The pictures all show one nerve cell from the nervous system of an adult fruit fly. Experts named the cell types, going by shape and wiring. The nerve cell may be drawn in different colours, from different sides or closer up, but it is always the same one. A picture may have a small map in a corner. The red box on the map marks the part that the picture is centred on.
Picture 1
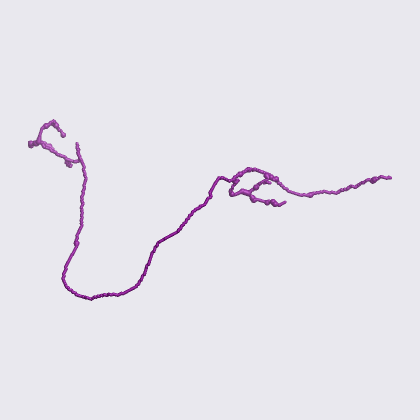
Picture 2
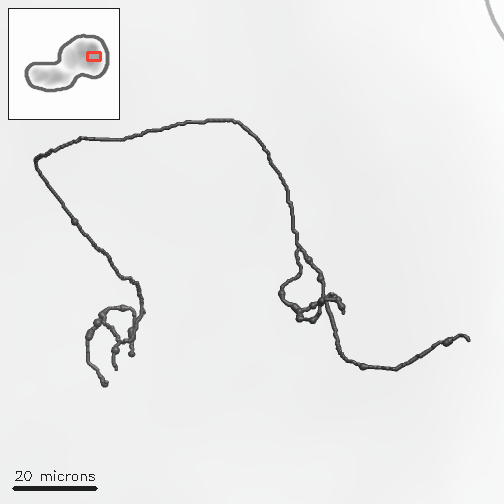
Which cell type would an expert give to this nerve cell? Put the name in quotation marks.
"ORN_VA2"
